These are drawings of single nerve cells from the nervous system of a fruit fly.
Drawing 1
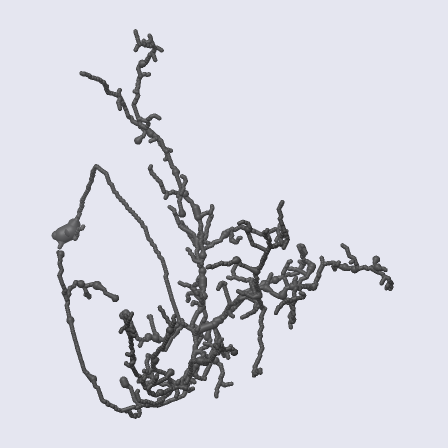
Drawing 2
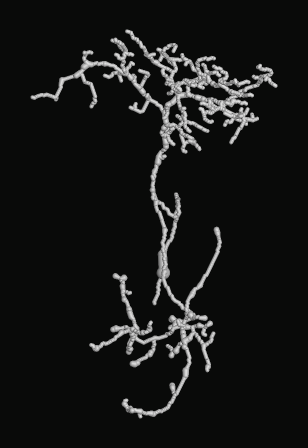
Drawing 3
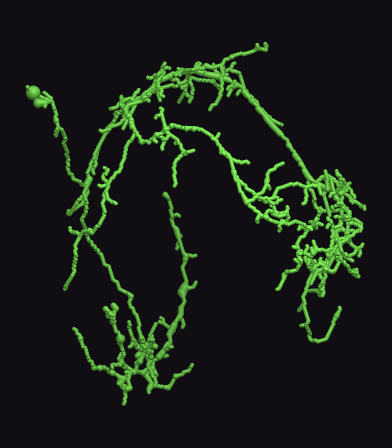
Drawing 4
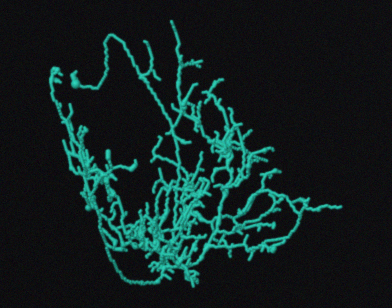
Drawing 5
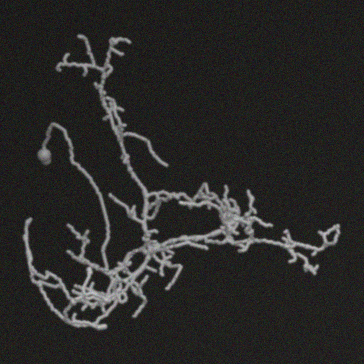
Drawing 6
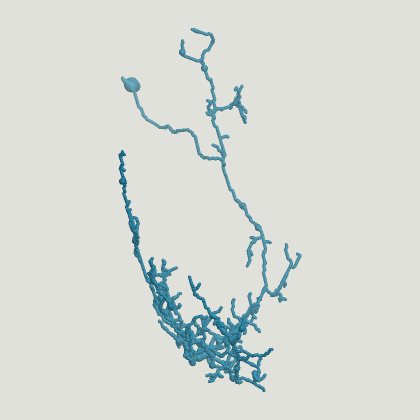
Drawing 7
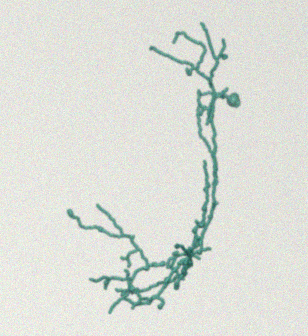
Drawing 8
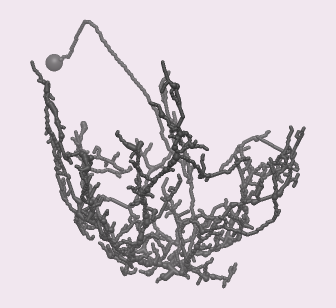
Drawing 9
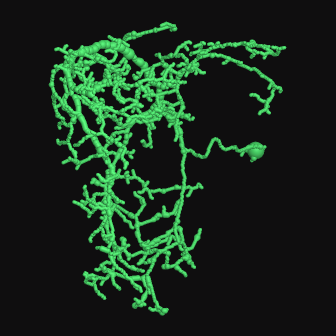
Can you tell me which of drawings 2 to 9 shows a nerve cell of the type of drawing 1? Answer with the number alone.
5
